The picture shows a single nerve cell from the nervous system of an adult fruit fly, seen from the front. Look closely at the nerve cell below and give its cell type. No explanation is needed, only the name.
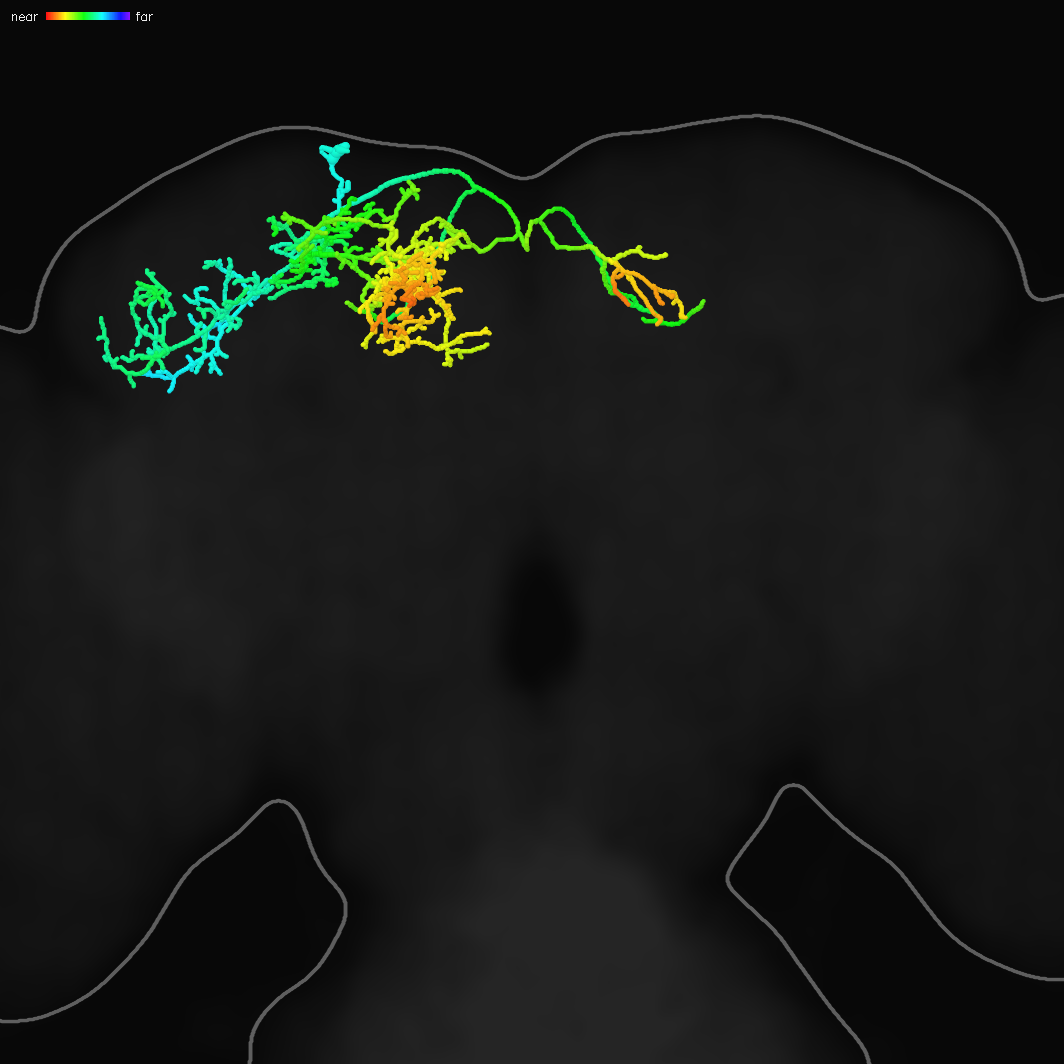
LHPD5d1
